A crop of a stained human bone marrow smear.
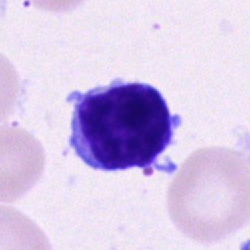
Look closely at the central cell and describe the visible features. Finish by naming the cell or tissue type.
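In outline the cell is roughly round. Its chromatin is dark purple and densely clumped, and no nucleolus can be seen. Small pale blue blebs project from the cell edge, most obviously at the lower right. The cell is a lymphocyte.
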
